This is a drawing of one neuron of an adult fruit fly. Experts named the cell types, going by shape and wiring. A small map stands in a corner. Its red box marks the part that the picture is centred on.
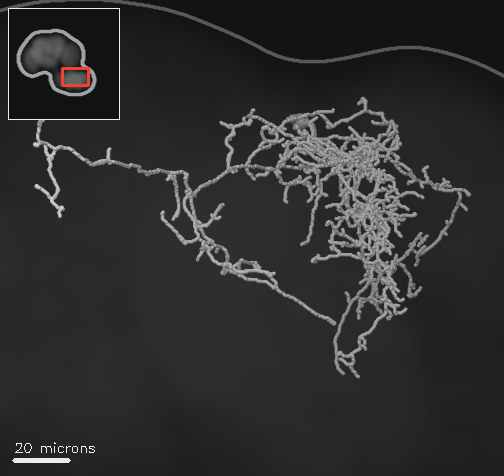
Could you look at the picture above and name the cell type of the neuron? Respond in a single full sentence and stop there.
The cell type INXXX198 includes this neuron.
